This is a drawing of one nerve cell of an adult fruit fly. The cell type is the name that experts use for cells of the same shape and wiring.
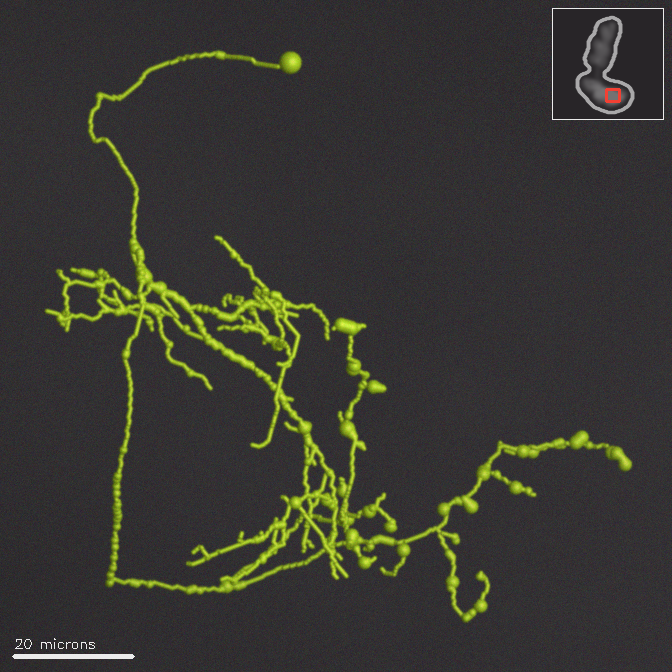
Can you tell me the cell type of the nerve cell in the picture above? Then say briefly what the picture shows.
It is of cell type SMP519. This is a central-brain intrinsic neuron. Its cell body lies at the top of the picture. By the scale bar it is about 100 microns wide in this view. The picture shows dozens of branch ends.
